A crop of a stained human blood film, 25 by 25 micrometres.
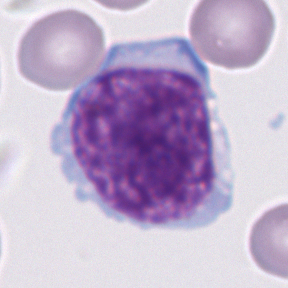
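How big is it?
About 16 micrometres across, with a nucleus of about 13 micrometres taking up roughly 70% of the cell's area.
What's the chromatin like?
Coarse and clumped, with paler gaps between the clumps.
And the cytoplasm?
Pale blue and broadest above the nucleus, while the cell's left margin is uneven and ragged.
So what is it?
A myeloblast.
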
